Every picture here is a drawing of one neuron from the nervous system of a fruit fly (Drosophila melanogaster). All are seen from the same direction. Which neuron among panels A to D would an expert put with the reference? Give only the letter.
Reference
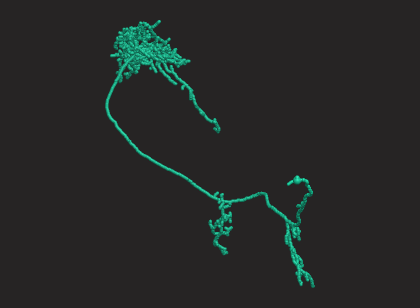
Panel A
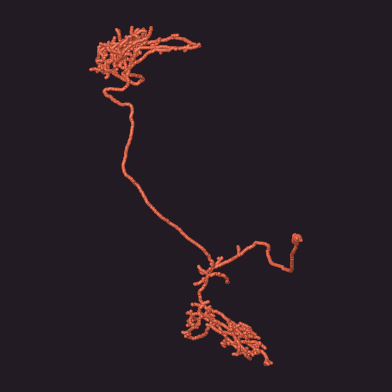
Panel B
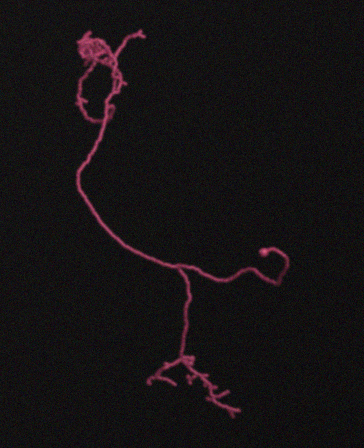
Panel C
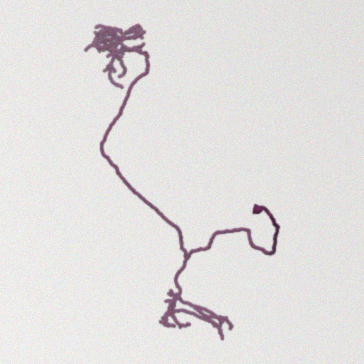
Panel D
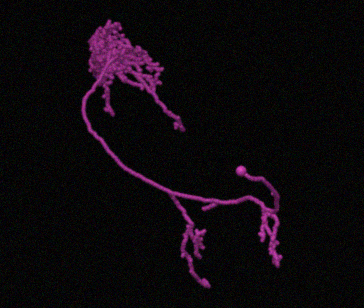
D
